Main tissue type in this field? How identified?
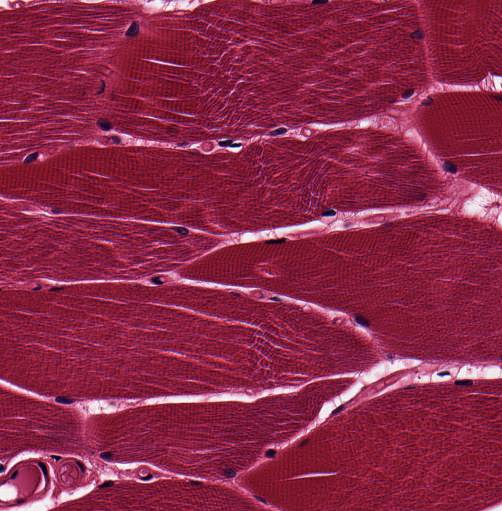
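Skeletal muscle. Long fibres side by side, running roughly left to right; cytoplasm deep, even pink-red with eosin. Nuclei small, dark, flattened, at the fibre edges. Only thin strands of pale connective tissue, holding few cells, between fibres.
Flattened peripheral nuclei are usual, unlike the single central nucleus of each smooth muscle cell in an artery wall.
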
